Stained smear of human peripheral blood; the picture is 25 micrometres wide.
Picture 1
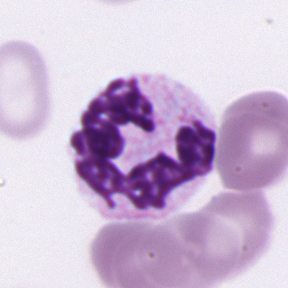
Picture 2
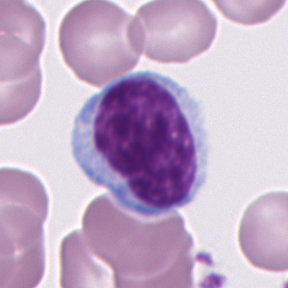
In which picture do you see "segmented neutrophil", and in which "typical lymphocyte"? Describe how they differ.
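The segmented neutrophil is in picture 1, and the typical lymphocyte in picture 2. The nuclei differ in form: in picture 1 the lobes are arranged in a ring around a central patch of cytoplasm, whereas in picture 2 the nucleus is a single oval of about 12 by 8 micrometres. The cytoplasm of picture 1 is plentiful and pale pink and holds fine, faint pinkish granules; in picture 2 no granules are visible.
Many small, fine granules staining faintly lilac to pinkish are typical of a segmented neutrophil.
The cell in picture 1 measures about 13 micrometres across.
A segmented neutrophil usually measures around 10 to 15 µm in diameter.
The outlines also differ, smooth and round in picture 1, roughly round with a slightly ragged, fuzzy edge in picture 2. Both cells have dark purple, coarsely clumped chromatin, dense in picture 1 and with small paler patches in picture 2.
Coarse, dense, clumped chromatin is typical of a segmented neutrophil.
Neither cell contains vacuoles, and no distinct nucleoli are visible in picture 2.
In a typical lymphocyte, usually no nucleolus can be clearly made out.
Red cells touch the cell in picture 2 at its top and bottom edges.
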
